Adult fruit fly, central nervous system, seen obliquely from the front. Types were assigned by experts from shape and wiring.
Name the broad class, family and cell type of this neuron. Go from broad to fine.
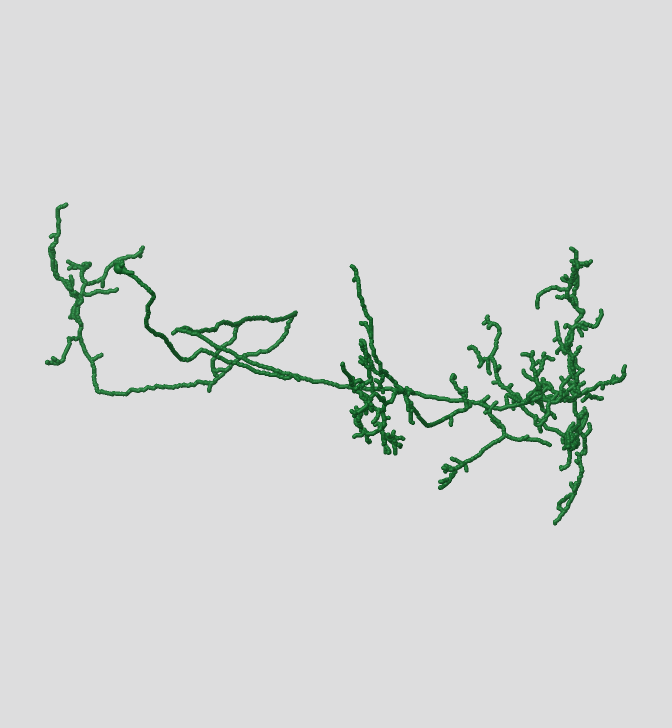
central-brain intrinsic neuron; hemilineage WEDd2; WED077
